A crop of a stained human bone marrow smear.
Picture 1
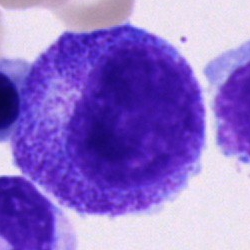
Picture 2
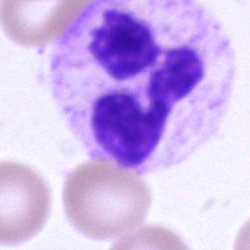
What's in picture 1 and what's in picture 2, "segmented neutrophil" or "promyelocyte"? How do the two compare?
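Picture 1 shows the promyelocyte; picture 2 shows the segmented neutrophil. The promyelocyte has a roughly round outline with a smooth edge, and its chromatin is finely textured, without coarse dark clumps. The segmented neutrophil is also roughly round and smooth, but its nuclear chromatin is dark purple and densely clumped, and no nucleoli are visible in its nucleus. In picture 1 the cytoplasm forms a band that is widest on the left side of the nucleus, and a paler, less granular zone lies in the cytoplasm just left of the nucleus.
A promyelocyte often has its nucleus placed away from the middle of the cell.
Neither cell shows clear vacuoles in its cytoplasm. A pale unstained red cell lies at the top edge just above the promyelocyte, whereas a red cell touches the lower edge of the segmented neutrophil.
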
